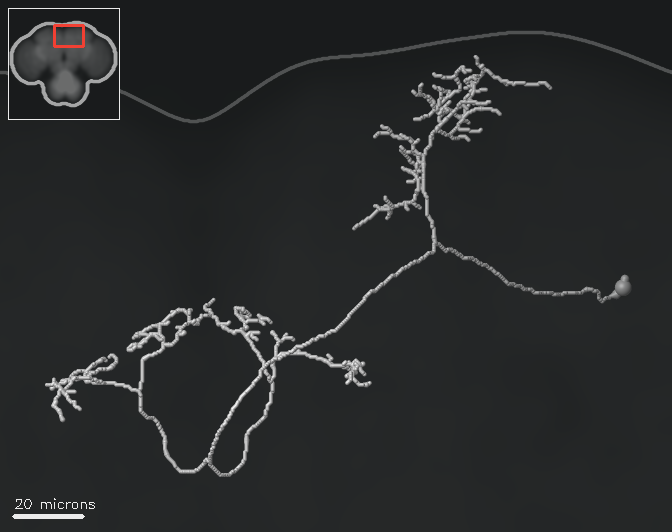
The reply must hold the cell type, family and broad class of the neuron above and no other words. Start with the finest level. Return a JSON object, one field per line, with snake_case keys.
{
 "cell_type": "FB8A",
 "family": "hemilineage DL1_dorsal",
 "broad_class": "central-brain intrinsic neuron"
}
